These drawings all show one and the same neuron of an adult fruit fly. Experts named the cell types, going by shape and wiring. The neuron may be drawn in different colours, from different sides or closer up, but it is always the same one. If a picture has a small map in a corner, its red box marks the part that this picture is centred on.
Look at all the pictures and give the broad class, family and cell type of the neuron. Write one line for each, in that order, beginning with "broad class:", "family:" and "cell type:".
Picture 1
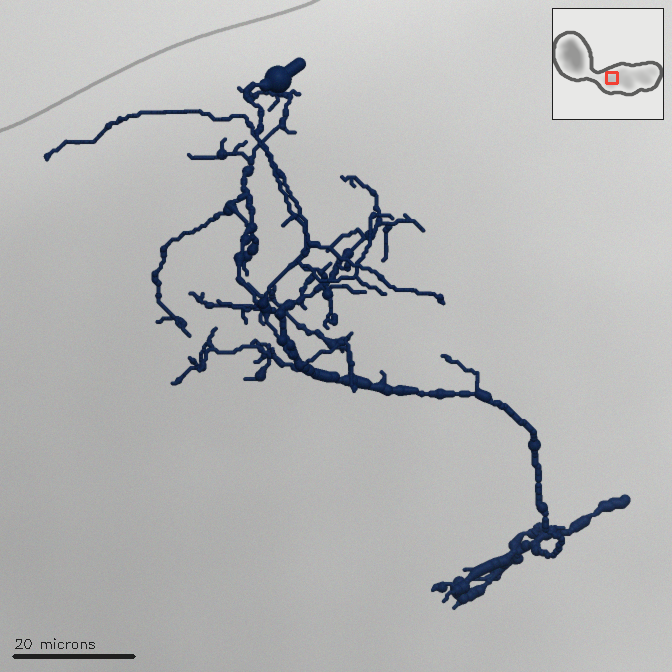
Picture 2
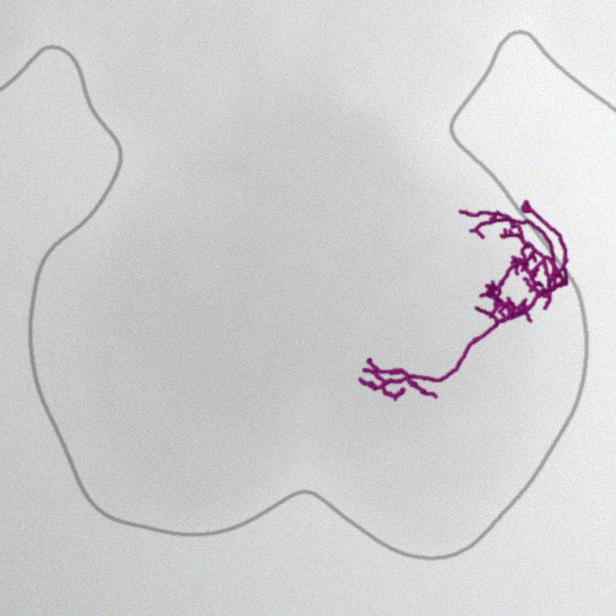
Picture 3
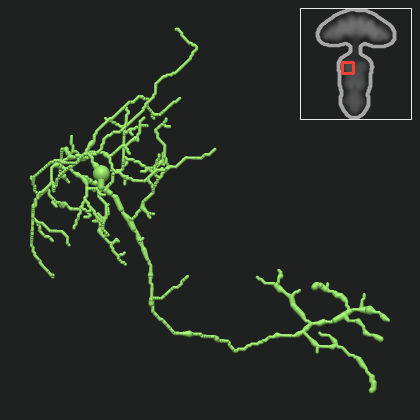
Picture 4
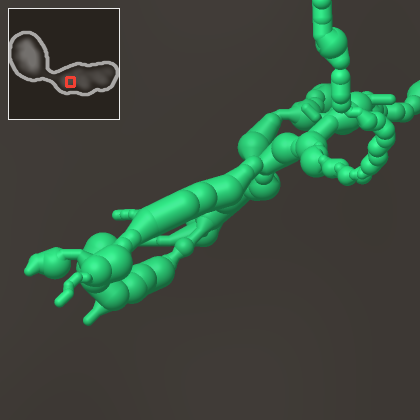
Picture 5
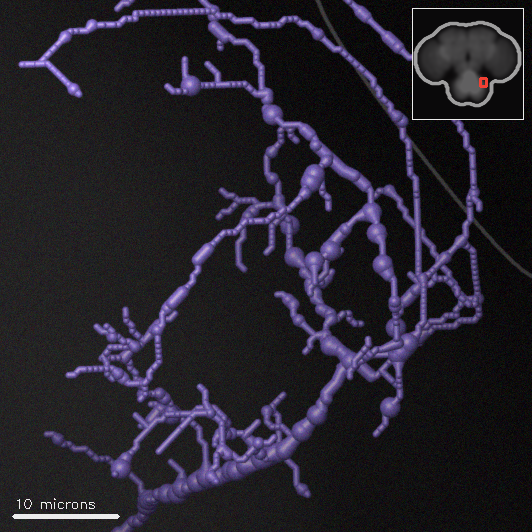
broad class: nerve-cord intrinsic neuron
family: hemilineage 19A
cell type: IN19A087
